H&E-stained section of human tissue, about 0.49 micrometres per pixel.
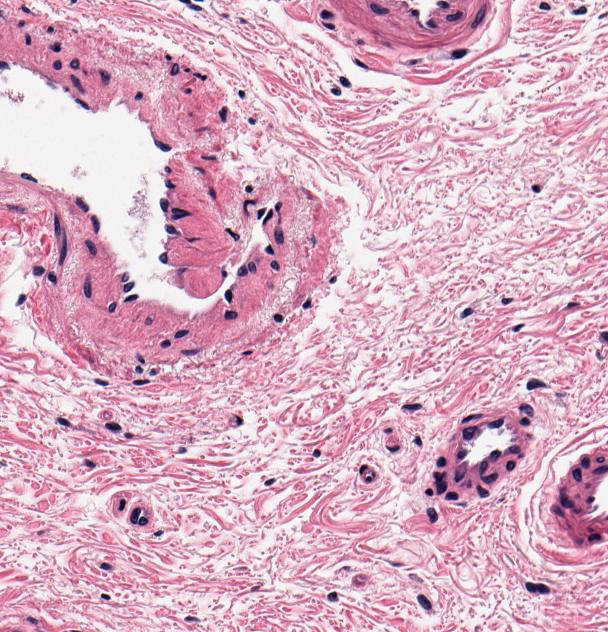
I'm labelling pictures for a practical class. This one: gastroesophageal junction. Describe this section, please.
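Occupying the upper left is a large, thick pink-walled structure with an open lumen. The wall is made of eosinophilic cells with elongated dark nuclei. Sparse small dark nuclei dot the stroma. Lower half, right of centre, crowded plump dark nuclei ring a small vessel's narrow lumen.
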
